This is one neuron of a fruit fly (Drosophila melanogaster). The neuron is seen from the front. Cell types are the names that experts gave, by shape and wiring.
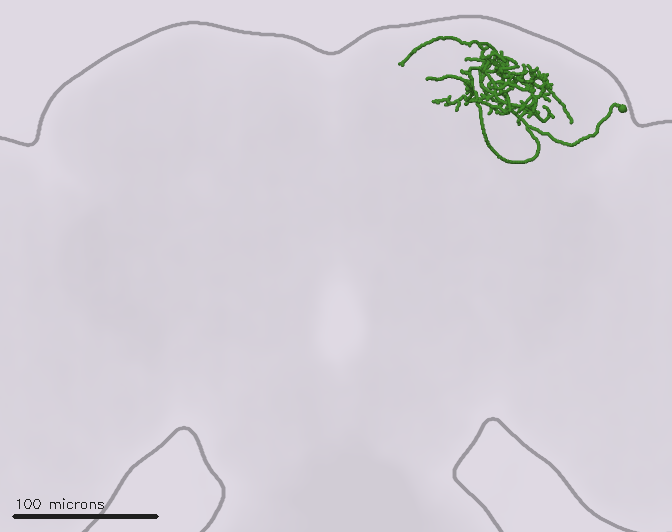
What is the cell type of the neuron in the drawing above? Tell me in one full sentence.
Classified by cell type, this neuron is CB3782.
